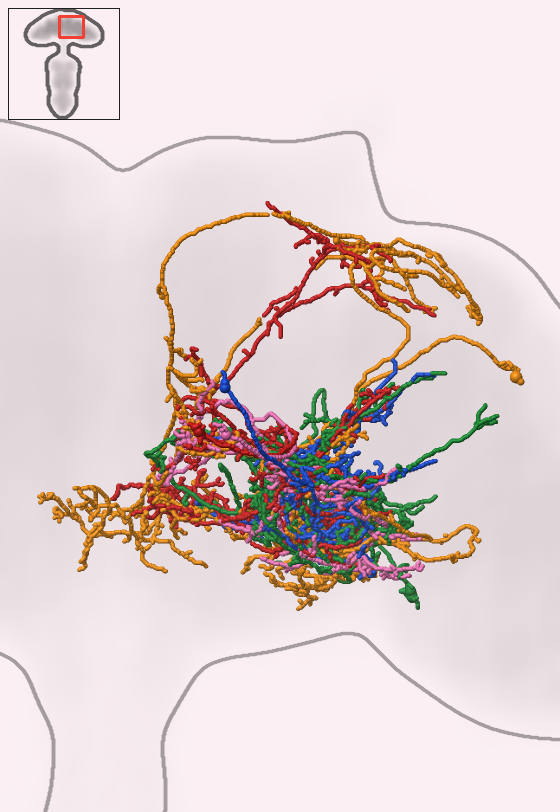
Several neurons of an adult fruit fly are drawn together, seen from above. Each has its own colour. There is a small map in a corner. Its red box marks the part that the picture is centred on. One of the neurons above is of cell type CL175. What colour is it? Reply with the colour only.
red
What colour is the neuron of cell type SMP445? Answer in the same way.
pink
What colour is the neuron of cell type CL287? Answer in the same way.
green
